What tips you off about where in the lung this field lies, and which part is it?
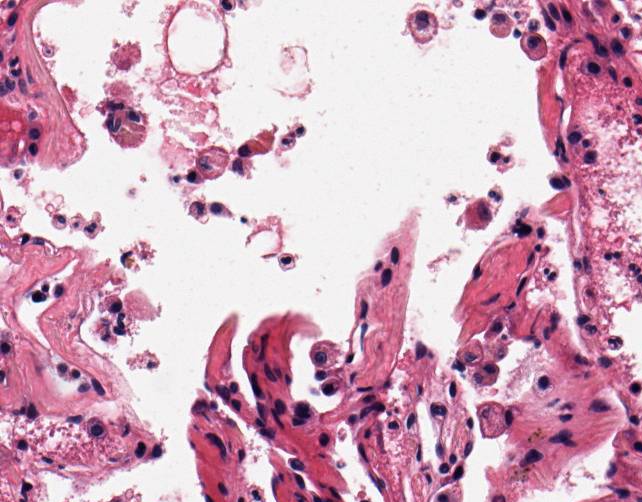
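An alveolus: the large irregular empty space in the upper and central field, edged by tissue strands on the left, right and bottom. Loose rounded cells with round nuclei and ample pink cytoplasm are scattered in the space, mostly its upper part. The bottom-centre strands hold elongated spindle-shaped nuclei aligned along their length.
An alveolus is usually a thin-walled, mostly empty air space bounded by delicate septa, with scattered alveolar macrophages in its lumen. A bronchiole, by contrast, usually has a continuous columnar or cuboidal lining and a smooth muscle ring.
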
